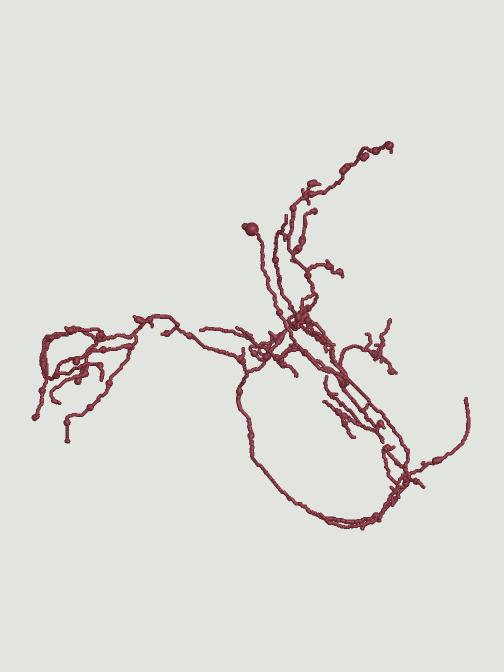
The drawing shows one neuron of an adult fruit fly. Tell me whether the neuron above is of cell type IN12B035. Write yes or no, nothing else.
no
